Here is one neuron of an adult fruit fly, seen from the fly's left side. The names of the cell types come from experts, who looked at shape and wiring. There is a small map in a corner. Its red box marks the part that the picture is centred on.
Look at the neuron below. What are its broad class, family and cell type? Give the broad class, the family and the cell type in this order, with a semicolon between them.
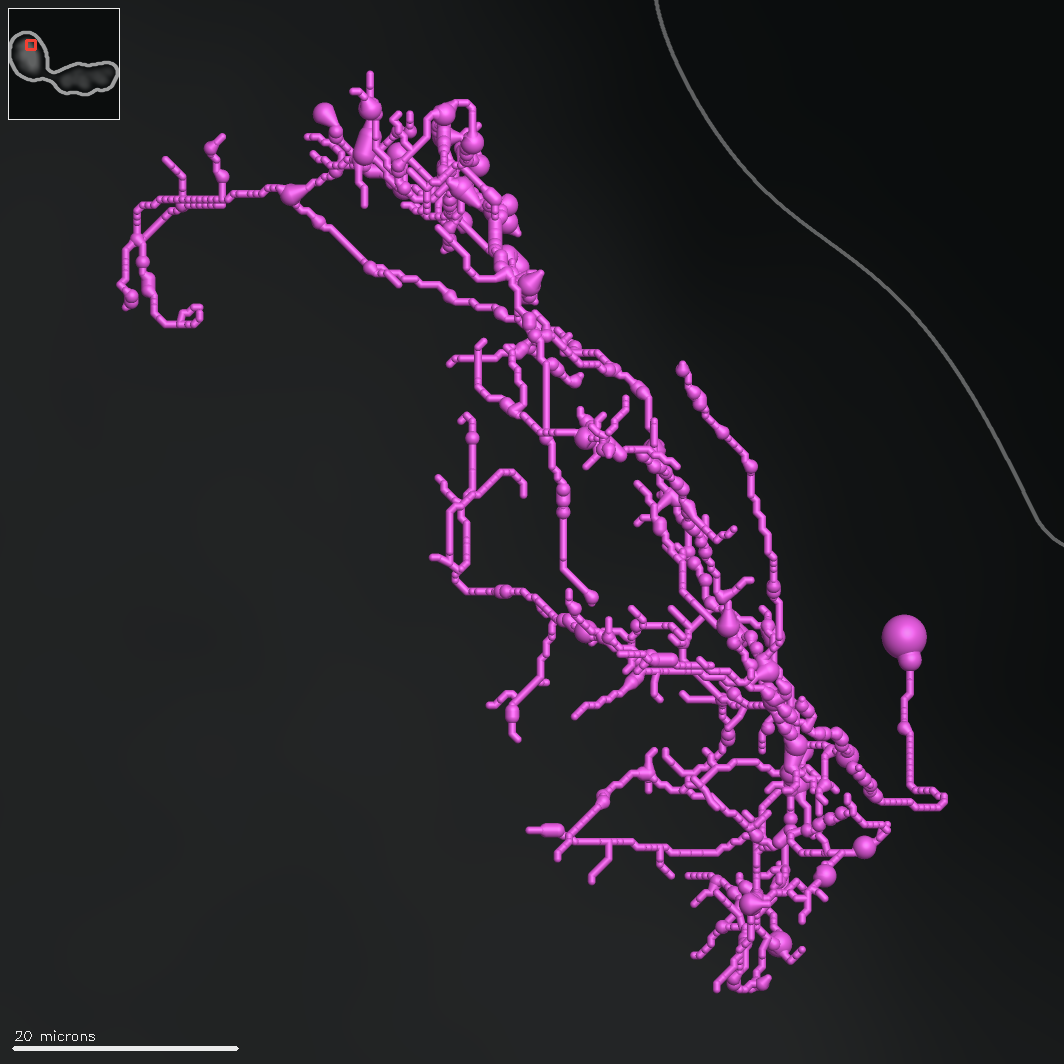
central-brain intrinsic neuron; hemilineage LHp3; CB1326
